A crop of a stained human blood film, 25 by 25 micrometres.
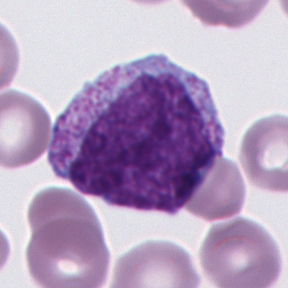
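Atypical promyelocyte, nucleated cell at centre. Nucleus a single unlobed mass, off-centre toward lower right. Chromatin dark purple, coarsely clumped. Cytoplasm pale lilac.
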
